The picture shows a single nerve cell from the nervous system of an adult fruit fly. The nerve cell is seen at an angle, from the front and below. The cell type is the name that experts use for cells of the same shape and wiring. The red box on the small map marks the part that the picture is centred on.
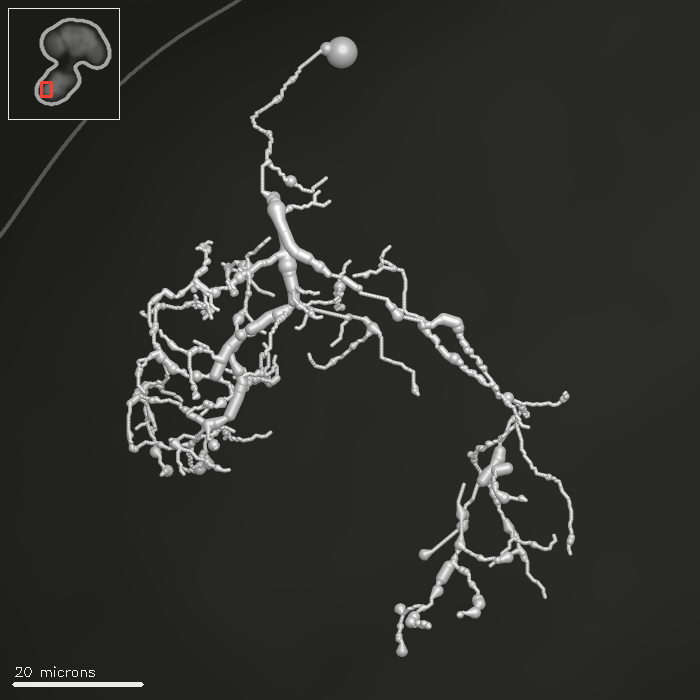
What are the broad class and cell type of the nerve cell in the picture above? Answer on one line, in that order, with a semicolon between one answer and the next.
nerve-cord intrinsic neuron; INXXX411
